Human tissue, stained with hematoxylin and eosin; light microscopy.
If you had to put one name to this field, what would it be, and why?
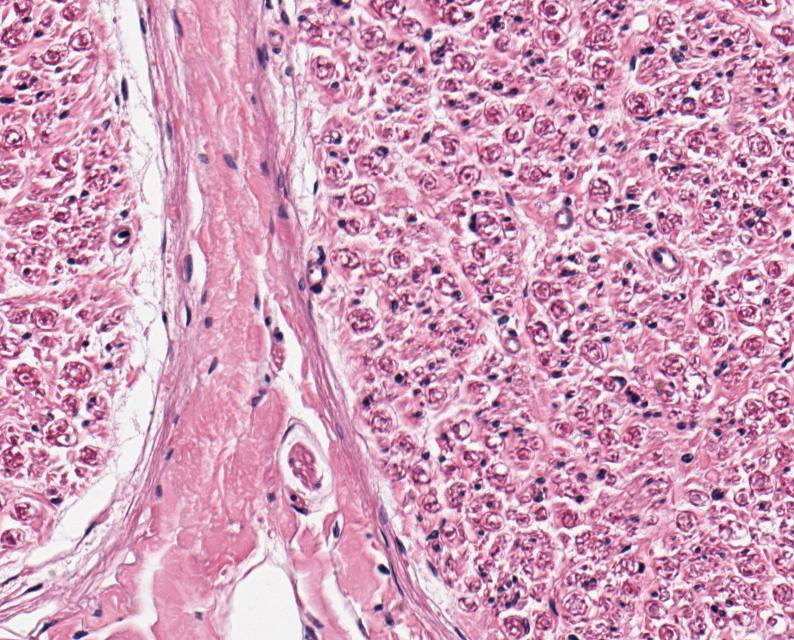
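Shown is nerve fascicle, as densely packed round profiles in a narrow area on the left and a wider one on the right.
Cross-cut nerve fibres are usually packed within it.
Small dark oval nuclei lie singly between the fibre profiles. A top-to-bottom band of wavy pink collagen bundles with dark spindle-shaped nuclei separates the two areas just left of centre.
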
